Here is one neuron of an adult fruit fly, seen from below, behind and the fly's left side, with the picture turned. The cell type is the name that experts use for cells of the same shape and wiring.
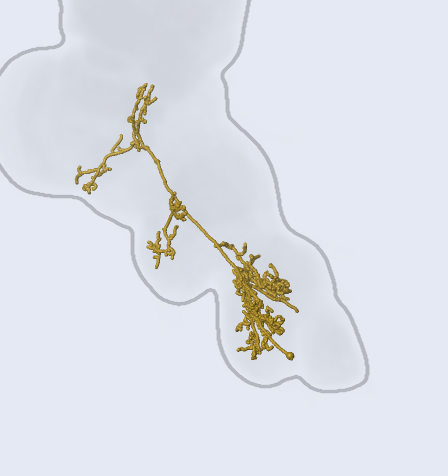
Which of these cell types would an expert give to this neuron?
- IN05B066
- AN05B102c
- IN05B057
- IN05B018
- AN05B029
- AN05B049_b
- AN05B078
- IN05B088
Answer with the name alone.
IN05B018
